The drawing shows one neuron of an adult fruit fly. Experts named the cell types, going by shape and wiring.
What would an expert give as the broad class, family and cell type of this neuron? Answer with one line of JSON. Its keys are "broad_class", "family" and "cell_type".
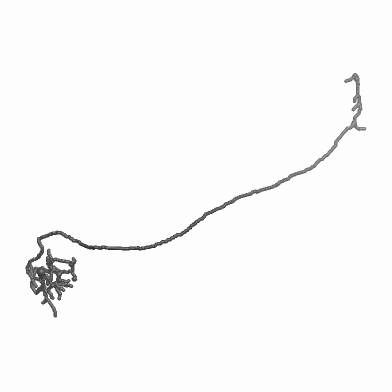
{"broad_class": "optic-lobe intrinsic neuron", "family": "Tm", "cell_type": "Tm5c"}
